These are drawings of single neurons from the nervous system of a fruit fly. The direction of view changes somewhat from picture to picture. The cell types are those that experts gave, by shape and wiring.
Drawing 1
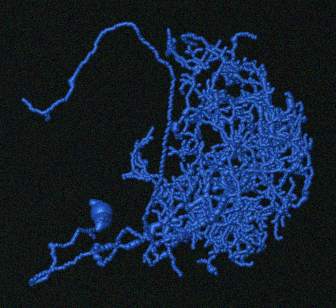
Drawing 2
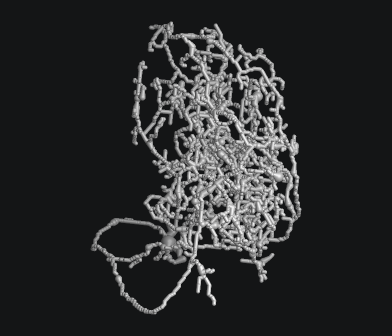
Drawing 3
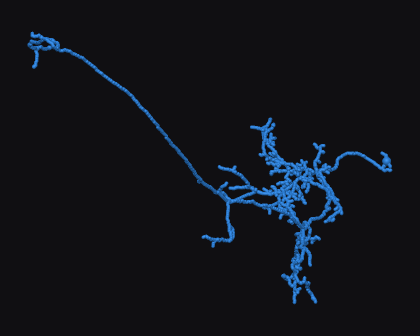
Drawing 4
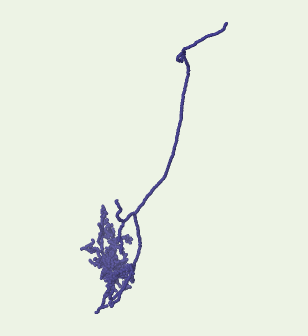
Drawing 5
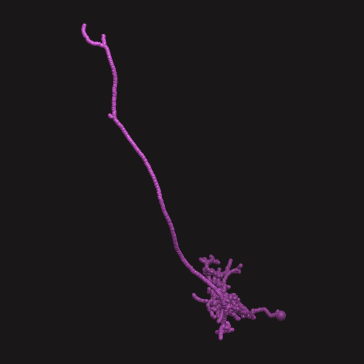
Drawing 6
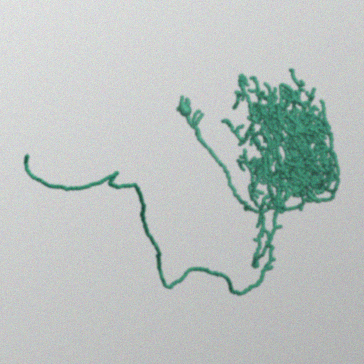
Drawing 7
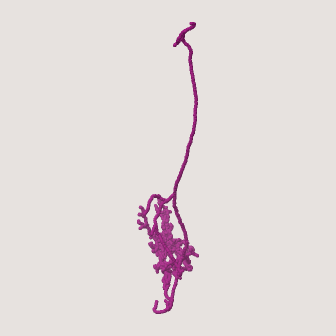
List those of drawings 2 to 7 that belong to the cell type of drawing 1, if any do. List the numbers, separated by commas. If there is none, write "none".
2, 6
